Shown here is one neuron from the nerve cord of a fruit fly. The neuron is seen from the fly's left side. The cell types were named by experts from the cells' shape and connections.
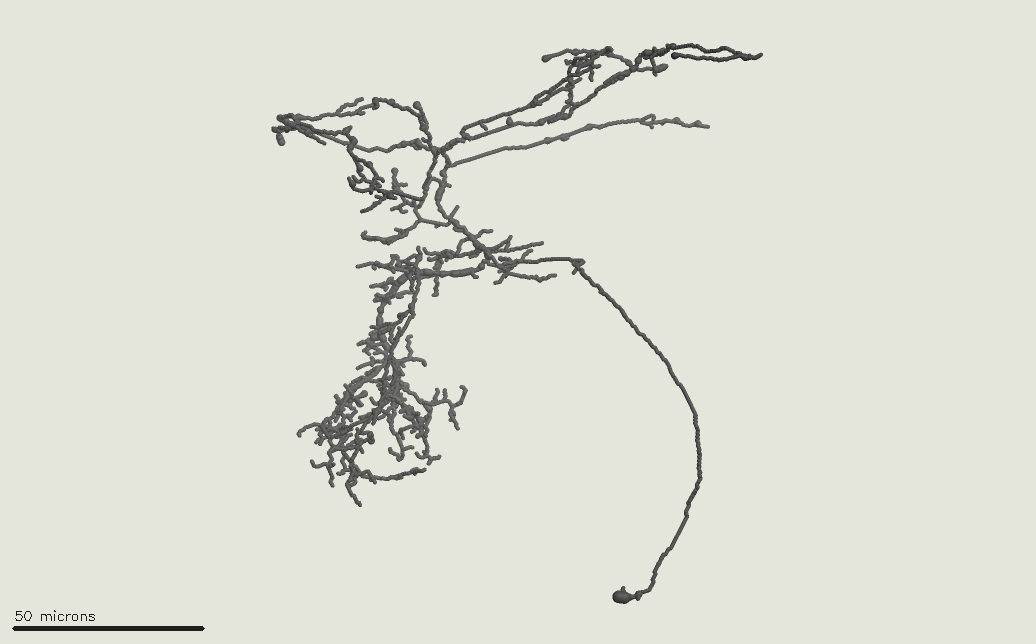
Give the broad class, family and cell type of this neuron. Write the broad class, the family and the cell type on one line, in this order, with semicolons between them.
nerve-cord intrinsic neuron; hemilineage 06B; IN06B079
